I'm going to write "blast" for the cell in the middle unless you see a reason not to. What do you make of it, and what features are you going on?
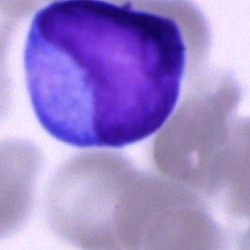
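Have a look at the shape first: rounded, a little squarish, with a smooth edge. The nucleus fills most of the cell, taking its upper and right part, and the chromatin stains an even dark purple with no coarse clumps. On the lower left, the cytoplasm makes a paler blue-lavender crescent, without distinct granules or vacuoles.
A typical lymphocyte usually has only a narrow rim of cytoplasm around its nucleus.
That small crescent, then, does not count against lymphocyte.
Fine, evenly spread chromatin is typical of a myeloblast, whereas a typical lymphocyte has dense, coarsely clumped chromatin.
The even staining without coarse clumps speaks for blast and against lymphocyte. So blast fits this cell.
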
